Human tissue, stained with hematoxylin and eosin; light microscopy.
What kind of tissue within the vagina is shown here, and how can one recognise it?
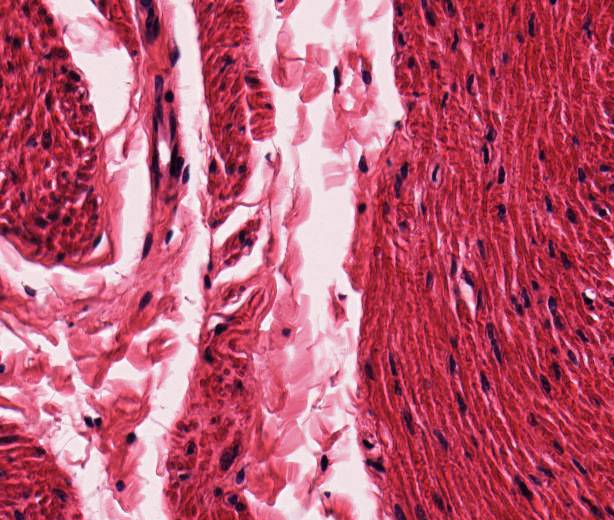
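So: smooth muscle. The right half is one continuous dense sheet; the left breaks into separate bundles with looser tissue between. At top left a bundle is cut across, giving many small rounded fibre profiles. Nuclei in the right-hand sheet are dark, elongated and spindle-shaped along the fibres; the cytoplasm is deep red with eosin.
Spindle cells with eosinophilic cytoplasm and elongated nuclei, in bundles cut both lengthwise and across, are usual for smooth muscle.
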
